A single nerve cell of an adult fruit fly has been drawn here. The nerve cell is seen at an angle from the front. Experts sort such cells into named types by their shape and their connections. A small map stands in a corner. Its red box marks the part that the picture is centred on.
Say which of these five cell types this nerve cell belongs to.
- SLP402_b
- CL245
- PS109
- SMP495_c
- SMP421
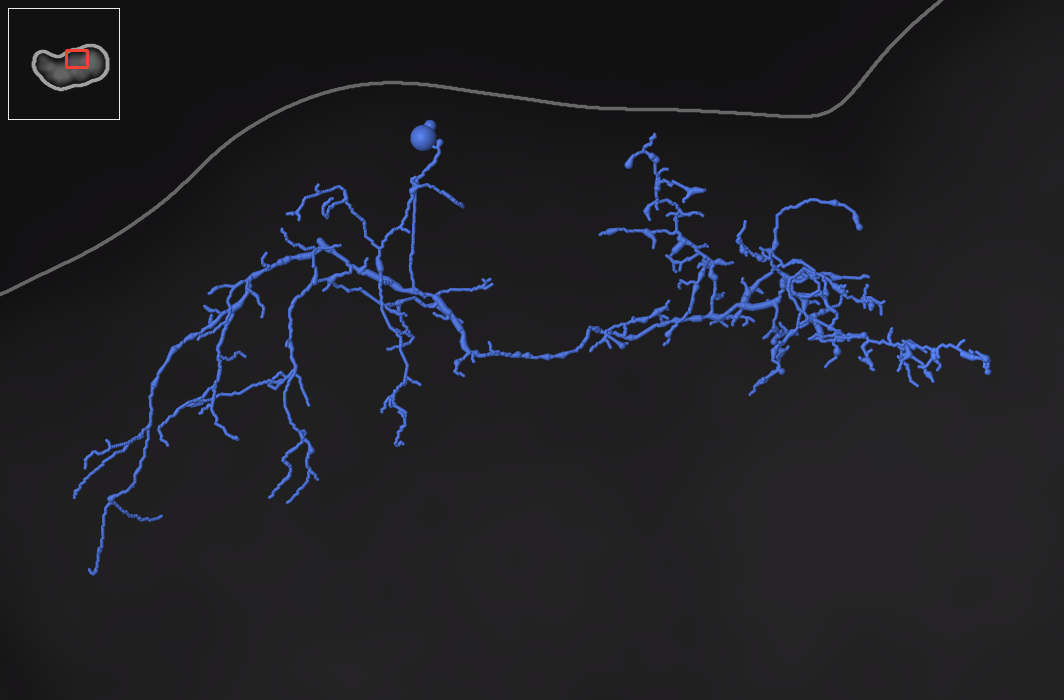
SMP421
